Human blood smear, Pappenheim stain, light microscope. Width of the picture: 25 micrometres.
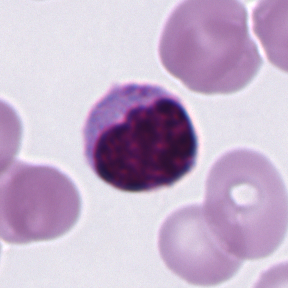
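Typical lymphocyte, centre of a stained peripheral blood smear. Nucleus off-centre toward lower right, with a shallow indentation at its upper-left border. Chromatin dark purple, coarsely clumped. Cytoplasm pale lilac-grey.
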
